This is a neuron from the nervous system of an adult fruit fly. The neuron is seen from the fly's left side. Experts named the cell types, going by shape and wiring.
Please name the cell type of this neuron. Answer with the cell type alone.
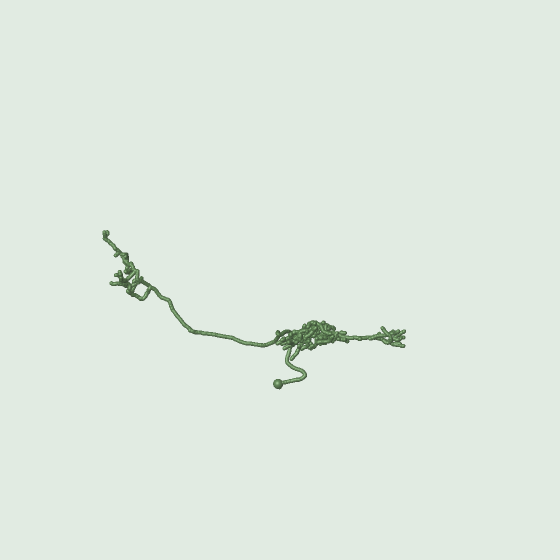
AN02A017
